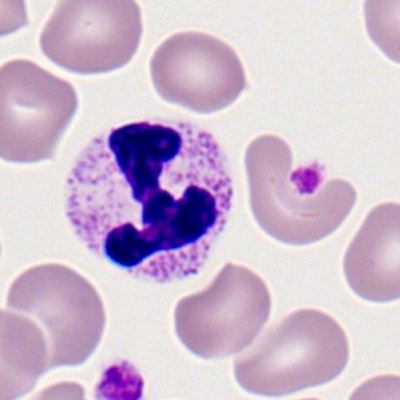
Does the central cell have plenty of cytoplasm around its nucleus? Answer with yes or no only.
Yes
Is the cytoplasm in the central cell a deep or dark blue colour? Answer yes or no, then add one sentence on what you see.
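No. The cytoplasm is abundant and pale pink.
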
